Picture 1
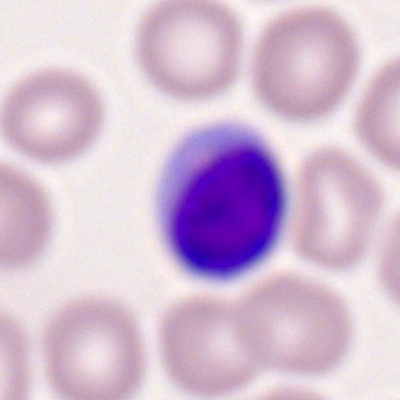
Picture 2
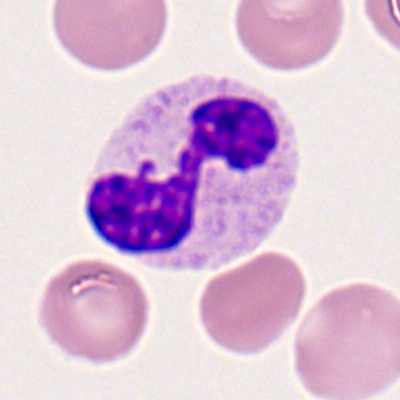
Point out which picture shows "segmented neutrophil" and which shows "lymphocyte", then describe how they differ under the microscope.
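Looking at the two, the lymphocyte is in picture 1 and the segmented neutrophil is in picture 2. The first thing I notice is the nucleus in picture 2, which has two lobes, one at the lower left and one at the upper right of the cell. Then the cytoplasm: in picture 1 I can only see a pale blue crescent on the upper left side of the nucleus, whereas picture 2 has abundant pale pinkish-lilac cytoplasm.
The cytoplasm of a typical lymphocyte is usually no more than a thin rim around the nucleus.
Granules next: picture 1 shows none, while fine lilac granules are scattered all through the cytoplasm in picture 2.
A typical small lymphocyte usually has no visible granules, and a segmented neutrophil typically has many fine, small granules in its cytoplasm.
Both outlines are smooth; the one in picture 1 has no surface projections, and the one in picture 2 is roughly oval. The chromatin is dark purple in both, dense in picture 1 and coarsely clumped in picture 2. I can see no nucleoli in the nucleus in picture 2.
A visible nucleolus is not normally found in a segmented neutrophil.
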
